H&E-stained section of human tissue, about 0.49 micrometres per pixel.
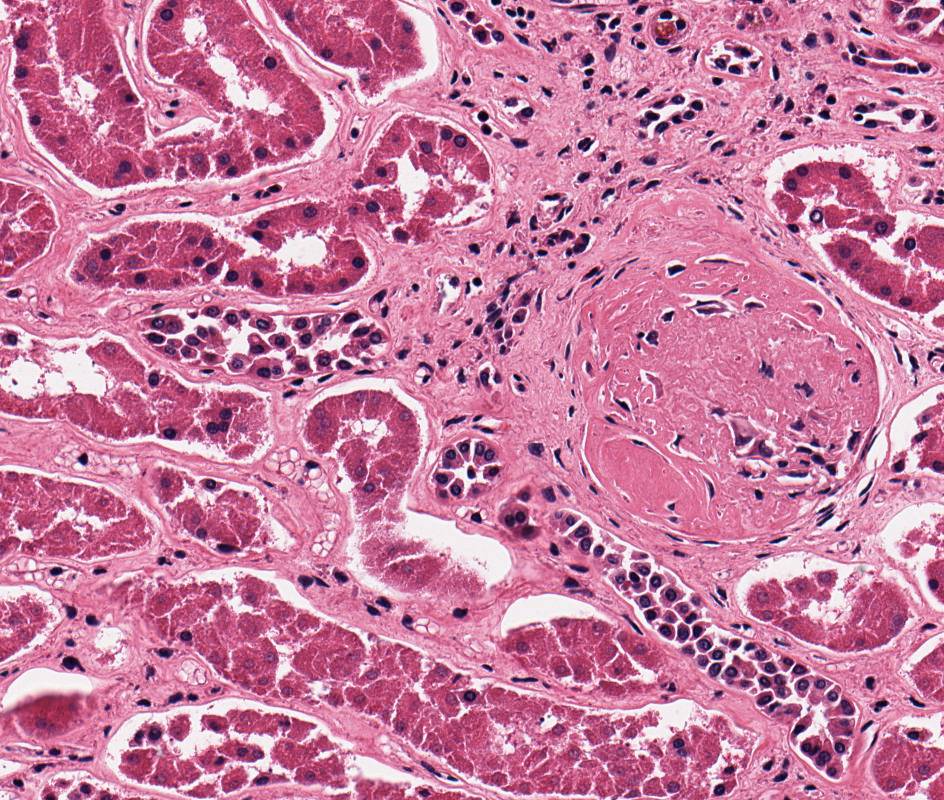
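Renal cortex. Tubules cut in various planes, parted by bands of pink fibrous stroma, mostly fill the field. Most have cells with abundant, deeply eosinophilic granular cytoplasm and small round dark nuclei. Some smaller ones have crowded cells with dark round nuclei and little cytoplasm.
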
